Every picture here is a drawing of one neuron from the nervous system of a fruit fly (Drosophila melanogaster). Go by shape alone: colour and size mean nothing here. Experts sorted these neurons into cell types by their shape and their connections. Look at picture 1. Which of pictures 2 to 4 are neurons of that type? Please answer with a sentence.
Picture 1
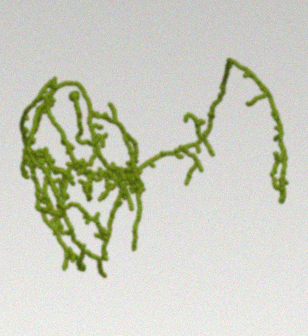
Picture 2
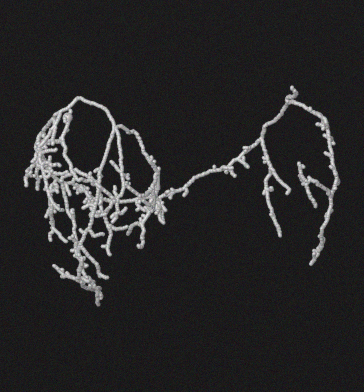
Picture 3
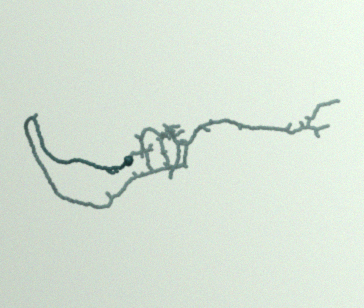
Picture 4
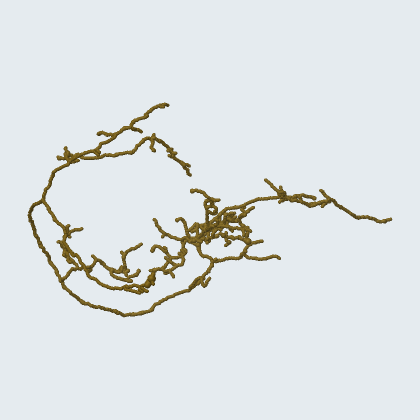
Picture 2 is of the same cell type.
